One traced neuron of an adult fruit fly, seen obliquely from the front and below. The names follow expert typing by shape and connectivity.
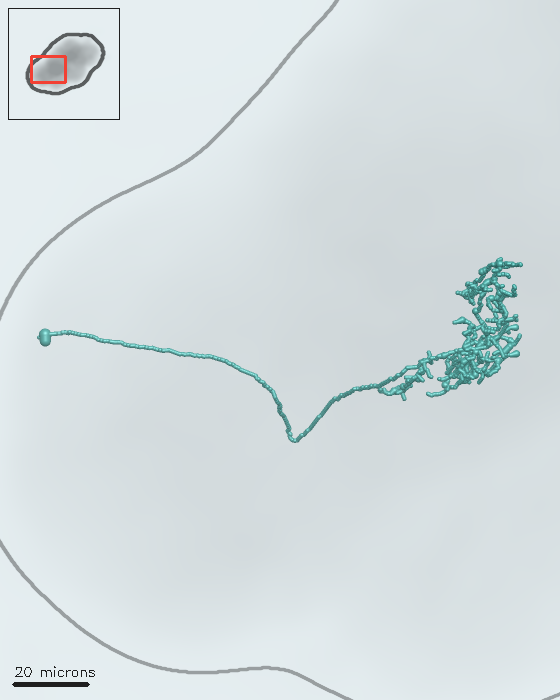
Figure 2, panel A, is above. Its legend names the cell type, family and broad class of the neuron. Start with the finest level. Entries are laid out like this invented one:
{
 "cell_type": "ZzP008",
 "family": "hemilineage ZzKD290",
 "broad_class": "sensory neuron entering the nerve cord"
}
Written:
{
 "cell_type": "IN09A086",
 "family": "hemilineage 09A",
 "broad_class": "nerve-cord intrinsic neuron"
}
